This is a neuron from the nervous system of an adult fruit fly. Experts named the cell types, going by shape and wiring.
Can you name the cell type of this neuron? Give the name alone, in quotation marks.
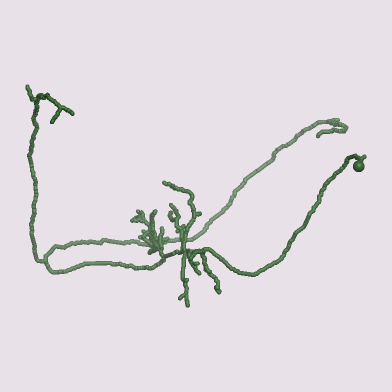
"FS1B_b"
